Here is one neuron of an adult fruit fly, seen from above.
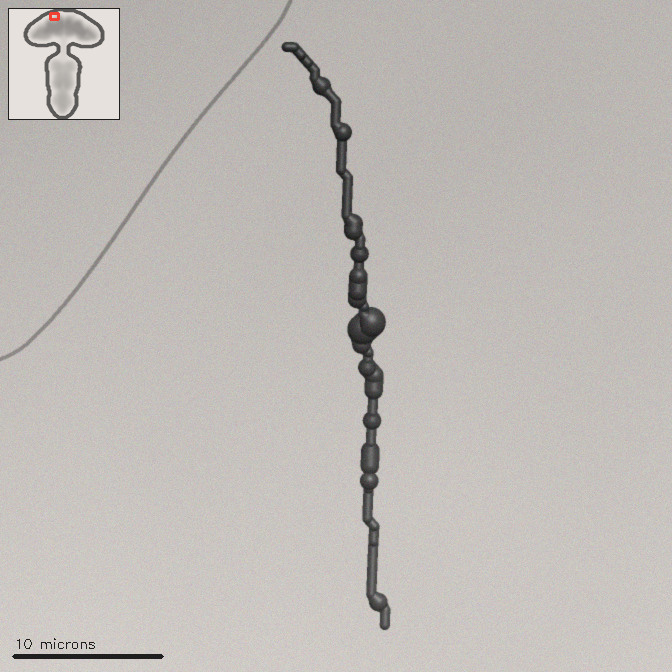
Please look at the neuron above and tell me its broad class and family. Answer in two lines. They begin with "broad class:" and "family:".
broad class: sensory neuron entering the brain
family: class mechanosensory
